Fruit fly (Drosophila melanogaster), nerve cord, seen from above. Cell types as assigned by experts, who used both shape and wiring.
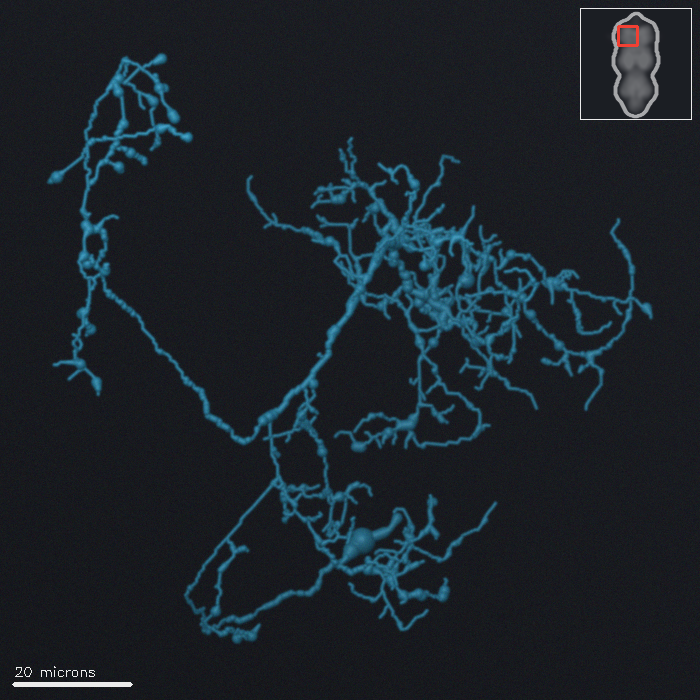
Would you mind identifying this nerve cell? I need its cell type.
IN04B079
